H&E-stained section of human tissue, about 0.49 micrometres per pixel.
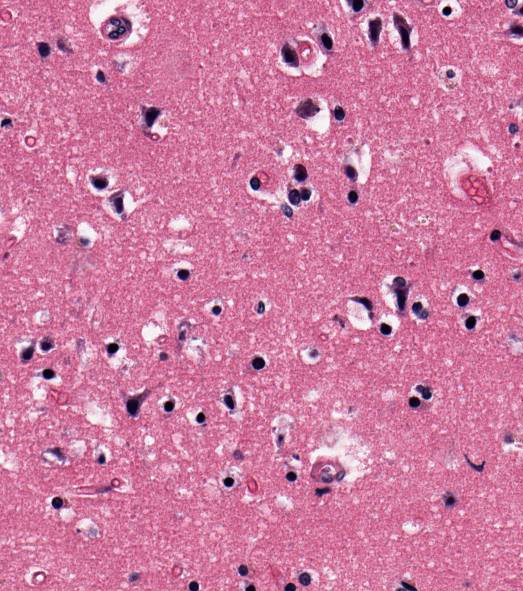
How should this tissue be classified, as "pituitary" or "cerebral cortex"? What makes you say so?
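It is cerebral cortex. First, the field is a finely granular, pale pink background matrix, with cells scattered singly and no organised layers or units. Second, most cells are small, with round, dark, densely stained nuclei and little visible cytoplasm. Third, many sit in sharply outlined clear spaces that separate them from the pink background. Finally, no fat cells or muscle fibre bundles are present.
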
